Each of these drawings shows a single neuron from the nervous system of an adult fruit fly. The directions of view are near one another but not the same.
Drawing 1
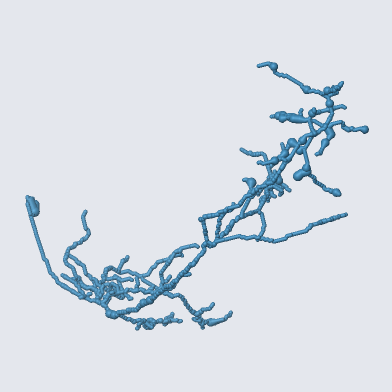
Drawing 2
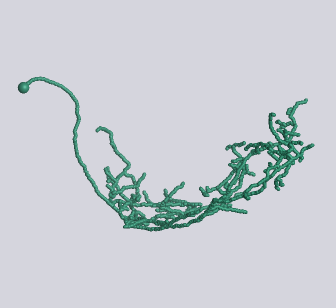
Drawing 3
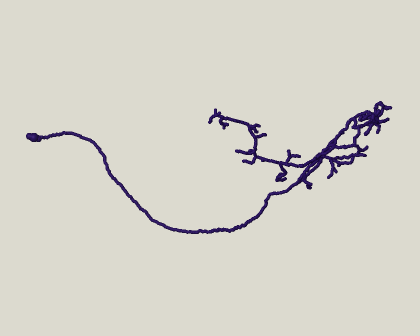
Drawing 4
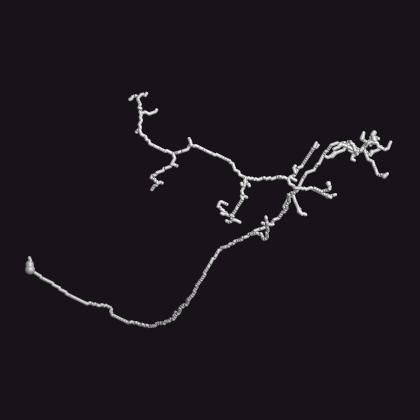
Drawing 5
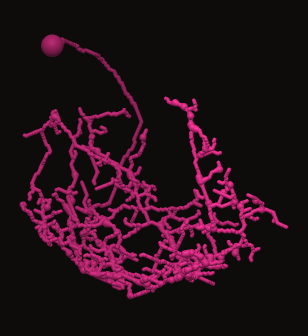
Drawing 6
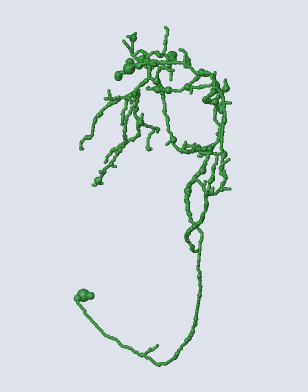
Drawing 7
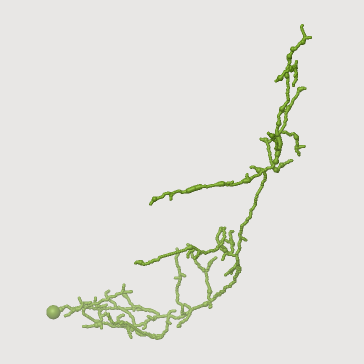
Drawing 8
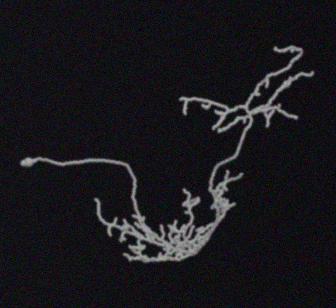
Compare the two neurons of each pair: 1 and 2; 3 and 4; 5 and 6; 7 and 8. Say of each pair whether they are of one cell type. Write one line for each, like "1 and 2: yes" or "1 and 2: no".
1 and 2: yes
3 and 4: yes
5 and 6: no
7 and 8: yes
